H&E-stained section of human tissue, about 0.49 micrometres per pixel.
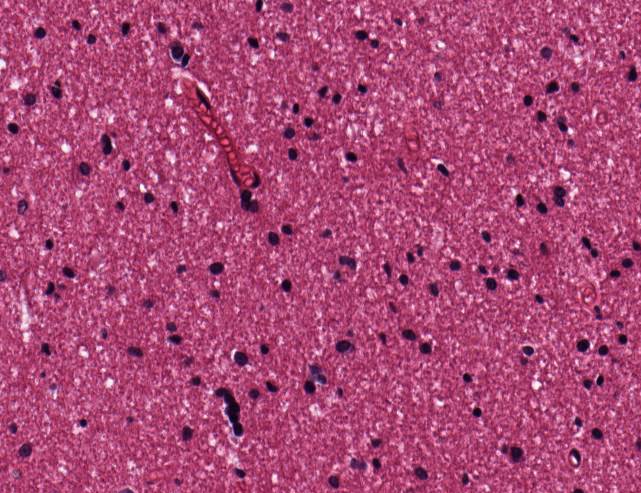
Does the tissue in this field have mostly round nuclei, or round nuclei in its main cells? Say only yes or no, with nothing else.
Yes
